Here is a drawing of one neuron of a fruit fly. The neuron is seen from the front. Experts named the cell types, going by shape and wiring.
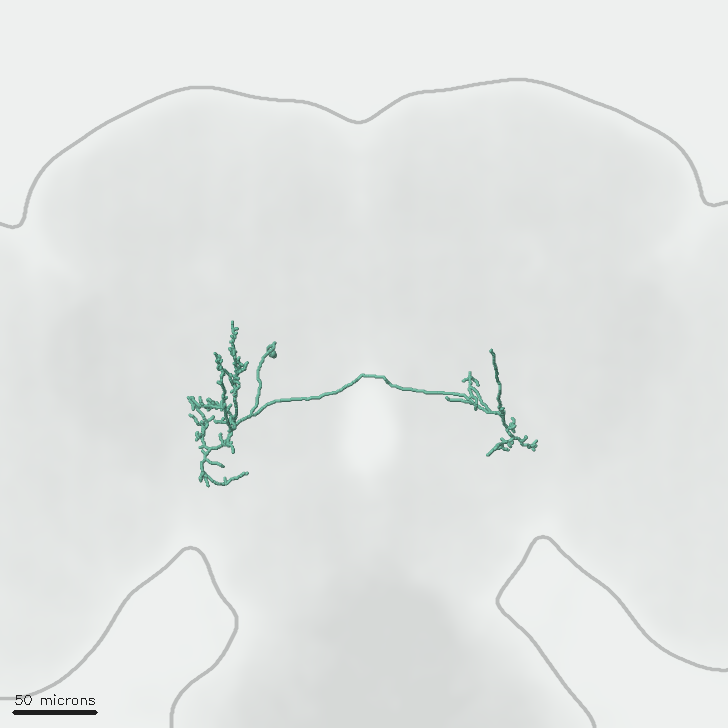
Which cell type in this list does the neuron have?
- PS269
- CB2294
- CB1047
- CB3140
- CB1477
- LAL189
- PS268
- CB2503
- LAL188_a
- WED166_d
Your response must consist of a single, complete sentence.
The cell type that fits this neuron is CB1477.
